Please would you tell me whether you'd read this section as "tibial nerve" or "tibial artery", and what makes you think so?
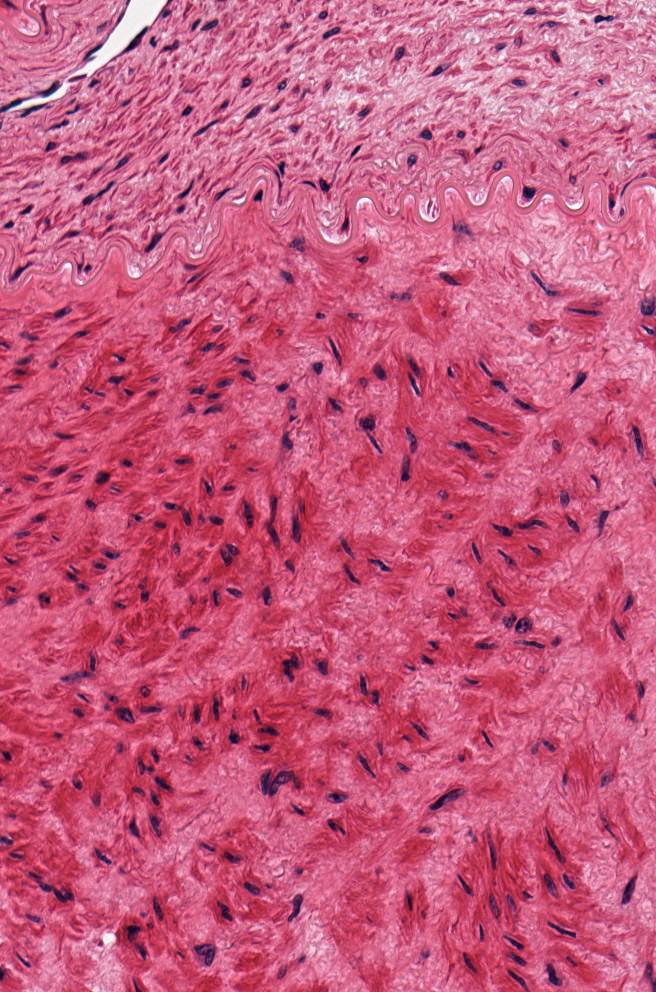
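This is the tibial artery.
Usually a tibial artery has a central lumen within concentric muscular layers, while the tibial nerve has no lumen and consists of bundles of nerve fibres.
First, the muscle bundles, with deeper pink cytoplasm and parted by paler pink fibrillary stroma, fit those muscular layers. Second, a wavy, glassy pink band crosses the upper part of the field, separating a thinner upper layer from a much thicker lower one. Third, above that band, scattered spindle-shaped cells lie in a loose, pale pink fibrillary matrix. Fourth, the nuclei of the lower layer are elongated, dark blue and blunt-ended.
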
